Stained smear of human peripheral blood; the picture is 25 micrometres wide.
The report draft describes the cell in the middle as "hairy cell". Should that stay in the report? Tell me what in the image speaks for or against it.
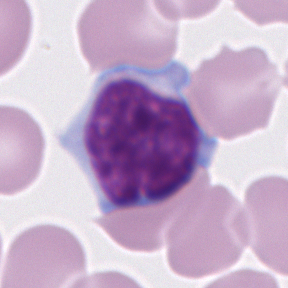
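Cytoplasm: only a narrow pale blue rim around the nucleus.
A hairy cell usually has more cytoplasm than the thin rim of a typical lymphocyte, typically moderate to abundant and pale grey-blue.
Not a hairy cell; this is a typical lymphocyte. Chromatin dark purple and coarsely clumped, as in a typical lymphocyte.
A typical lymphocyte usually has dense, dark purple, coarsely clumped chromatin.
No distinct nucleolus visible.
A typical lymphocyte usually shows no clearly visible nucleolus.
Nucleus a single roughly round mass, slightly irregular edge, about 10 micrometres across. No granules, no vacuoles.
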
